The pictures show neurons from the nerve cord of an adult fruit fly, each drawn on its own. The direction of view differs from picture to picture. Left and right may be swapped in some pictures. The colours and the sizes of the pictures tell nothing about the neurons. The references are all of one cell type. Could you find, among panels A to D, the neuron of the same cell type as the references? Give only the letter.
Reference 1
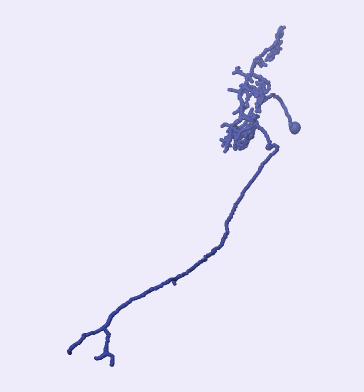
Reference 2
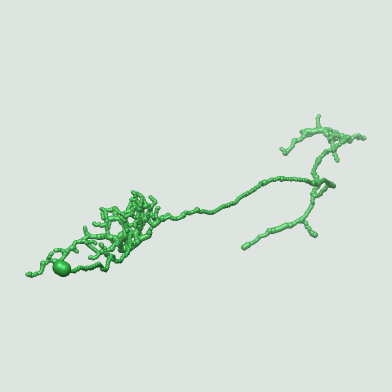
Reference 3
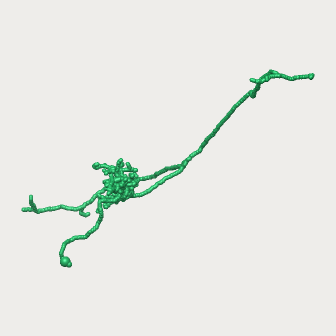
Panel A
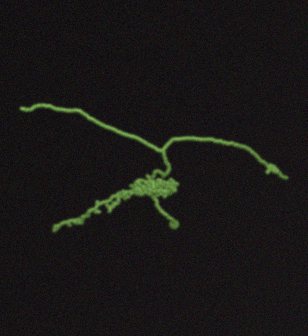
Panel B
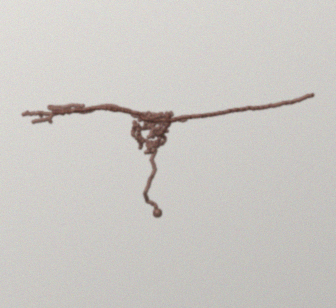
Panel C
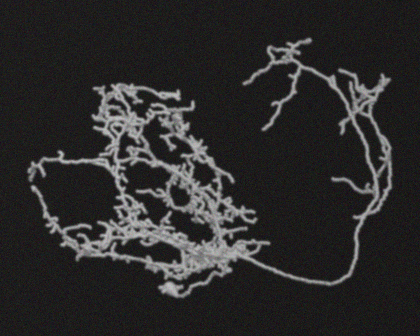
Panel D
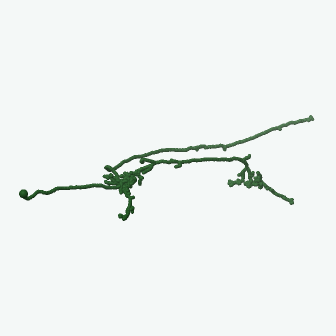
A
